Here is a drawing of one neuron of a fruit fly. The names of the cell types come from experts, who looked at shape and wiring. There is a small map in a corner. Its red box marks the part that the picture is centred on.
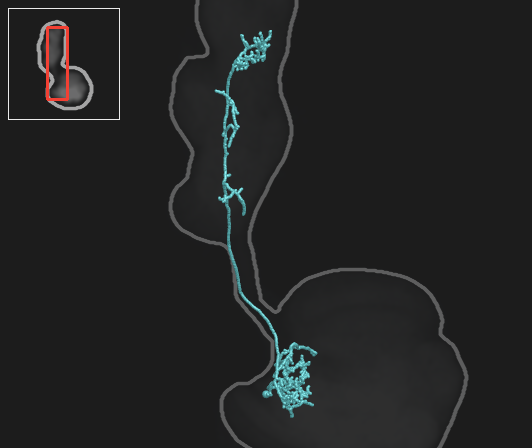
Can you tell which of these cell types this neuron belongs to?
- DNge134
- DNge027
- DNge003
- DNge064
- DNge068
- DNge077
DNge064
